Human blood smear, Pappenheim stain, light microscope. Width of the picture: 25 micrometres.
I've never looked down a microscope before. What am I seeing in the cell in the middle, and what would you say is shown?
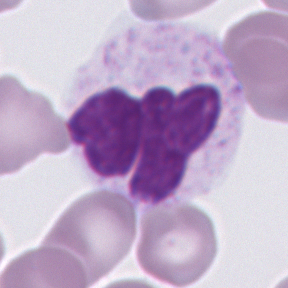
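What strikes me is how the nucleus folds into several lobed portions, split by deep clefts; it measures about 13 by 10 micrometres. The chromatin is dense, staining dark purple throughout the nucleus. Above the nucleus the cytoplasm is widest, a pale lilac-grey, and fine purple granules are scattered through it. Putting that together, it is a segmented neutrophil.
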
